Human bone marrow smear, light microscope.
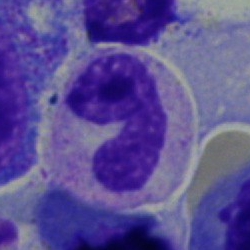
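Band neutrophil: central cell. Outline round and smooth. Nucleus curved, kidney-like, indentation opening toward the left. Chromatin dark purple and clumped, with small paler patches. No vacuoles in the cytoplasm.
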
